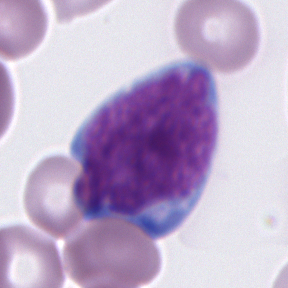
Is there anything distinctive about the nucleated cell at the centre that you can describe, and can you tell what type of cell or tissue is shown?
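Its outer edge carries no hair-like or bleb-like projections. Blue cytoplasm forms a thin rim around it, widest along the lower edge. No granules can be made out in that cytoplasm. This cell is a myeloblast.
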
